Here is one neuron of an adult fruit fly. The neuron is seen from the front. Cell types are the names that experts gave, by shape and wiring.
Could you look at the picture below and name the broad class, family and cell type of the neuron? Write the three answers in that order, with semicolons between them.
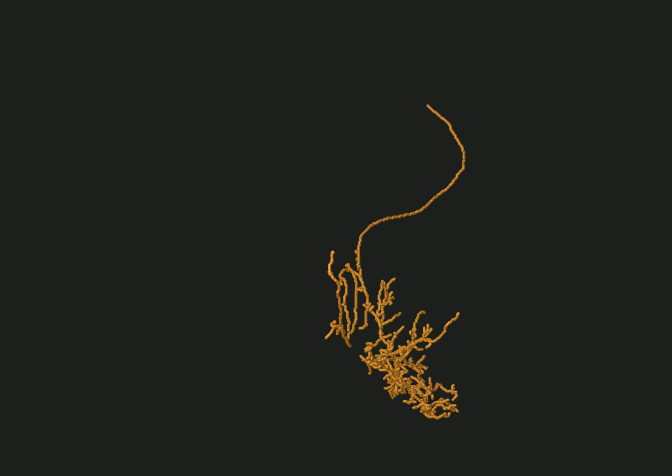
nerve-cord intrinsic neuron; hemilineage 23B; IN23B080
